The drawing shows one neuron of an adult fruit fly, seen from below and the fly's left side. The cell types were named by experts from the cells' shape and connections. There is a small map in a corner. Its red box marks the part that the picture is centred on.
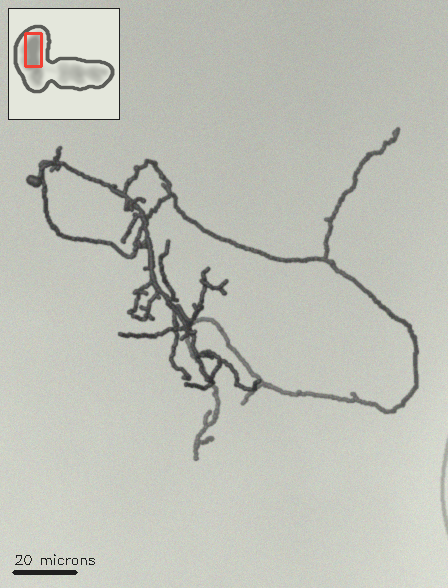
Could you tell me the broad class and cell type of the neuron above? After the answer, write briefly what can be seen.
It is a visual projection neuron. Its cell type is aMe5. It lies in the brain. By the scale bar it is about 130 microns wide in this view.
